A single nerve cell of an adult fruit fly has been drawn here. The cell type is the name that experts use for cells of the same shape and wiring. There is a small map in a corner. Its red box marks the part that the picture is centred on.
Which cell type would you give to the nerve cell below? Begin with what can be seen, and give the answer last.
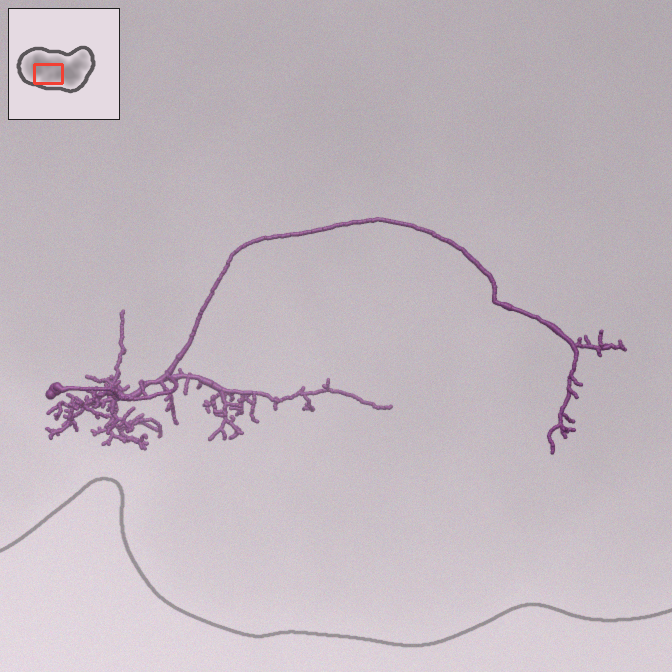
The picture shows dozens of branch ends. As drawn here it is wider than it is tall. This is a central-brain intrinsic neuron. Its cell type is CB2664.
